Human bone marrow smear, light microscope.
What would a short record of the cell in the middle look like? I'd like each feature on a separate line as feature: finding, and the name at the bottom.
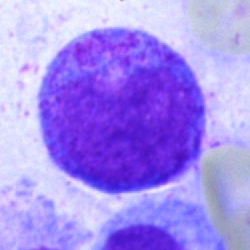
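Outline: round and smooth
Cytoplasm: thin rim, staining blue
Chromatin: finely granular, not coarsely clumped
Granules: purple-red cluster over the upper part of the cell
Name: promyelocyte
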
